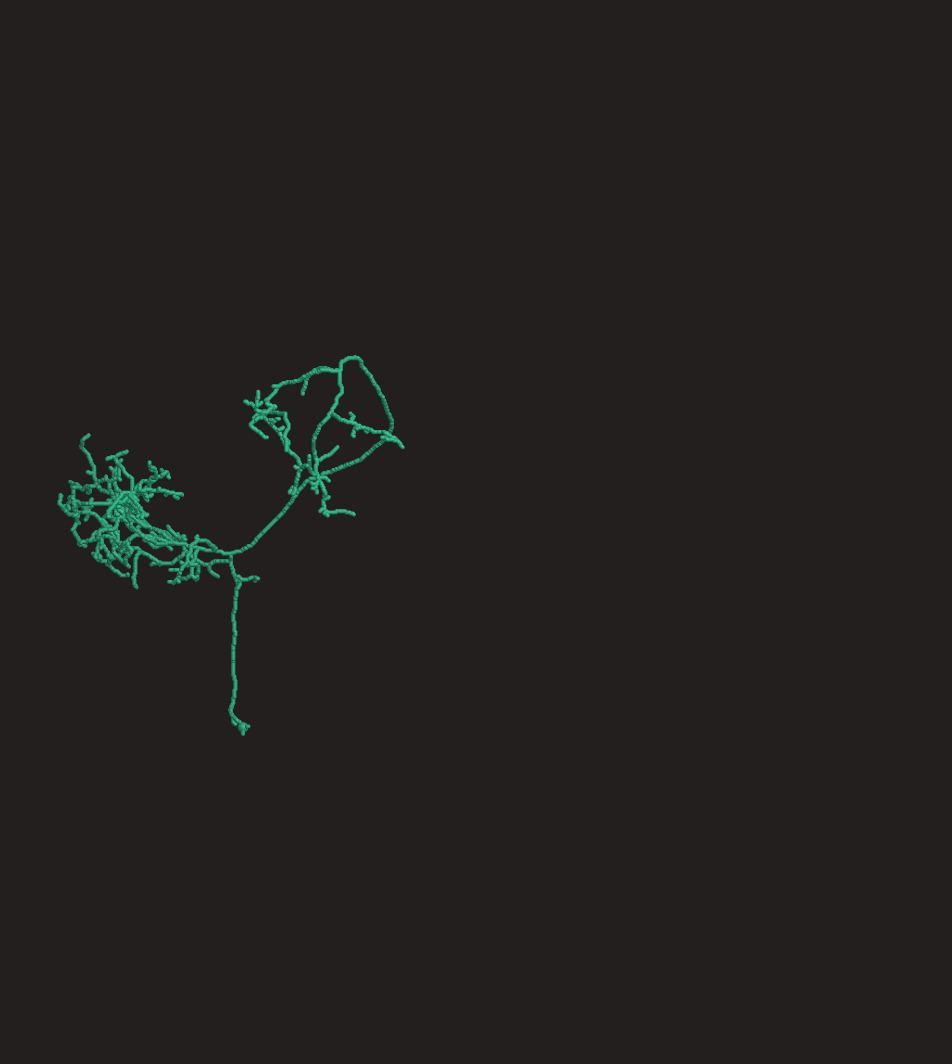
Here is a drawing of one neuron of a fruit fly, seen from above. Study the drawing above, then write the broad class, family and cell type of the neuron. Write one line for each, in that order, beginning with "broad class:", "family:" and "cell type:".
broad class: central-brain intrinsic neuron
family: hemilineage VLPl&p1_posterior
cell type: AVLP496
